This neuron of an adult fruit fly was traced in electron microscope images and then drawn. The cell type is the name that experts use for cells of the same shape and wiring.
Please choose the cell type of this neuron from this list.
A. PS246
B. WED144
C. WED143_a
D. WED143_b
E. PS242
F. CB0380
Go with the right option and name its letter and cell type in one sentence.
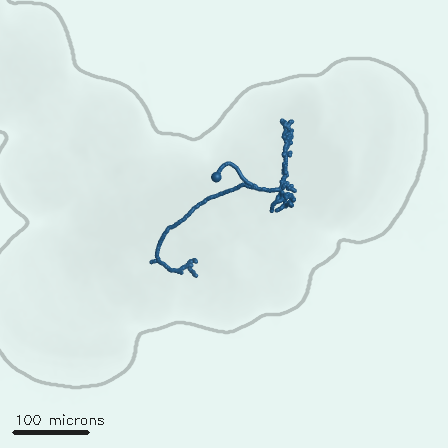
Given as option B, WED144 is the cell type for the neuron.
